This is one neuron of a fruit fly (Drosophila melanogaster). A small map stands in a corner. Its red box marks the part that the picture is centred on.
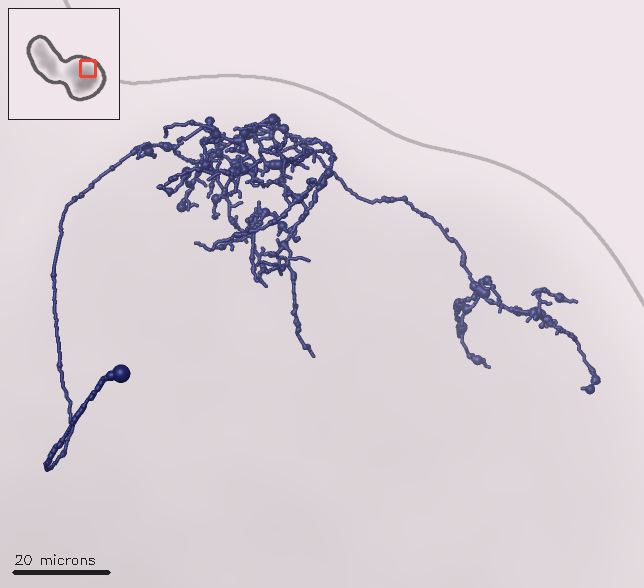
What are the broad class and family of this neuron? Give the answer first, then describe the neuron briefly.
This is a central-brain intrinsic neuron. Its family is hemilineage LHa3. By the scale bar it is about 120 microns wide in this view. The picture shows dozens of branch ends.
